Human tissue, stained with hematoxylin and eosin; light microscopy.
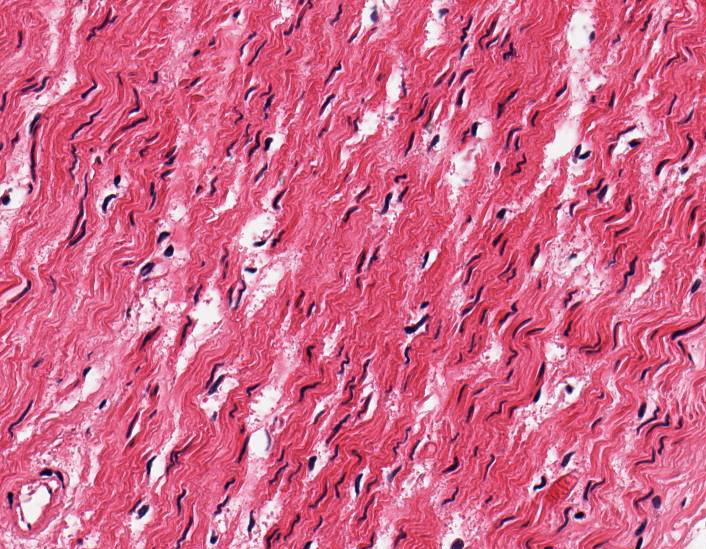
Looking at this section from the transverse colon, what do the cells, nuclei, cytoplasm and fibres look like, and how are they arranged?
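Let your eye run from lower left to upper right: parallel fibres cross the whole field on that diagonal. Look closely and you will see the pink fibres follow a finely wavy, crimped course. The nuclei are scattered evenly throughout and lie along the fibres. Down in the lower left corner sits a small vessel with an open lumen.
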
